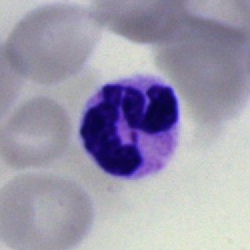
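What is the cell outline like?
Round and smooth.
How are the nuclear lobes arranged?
They curve around a central patch of pale cytoplasm.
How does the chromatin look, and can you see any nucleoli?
Dense, dark purple and clumped, with no nucleoli visible in the nucleus.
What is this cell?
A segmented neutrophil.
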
